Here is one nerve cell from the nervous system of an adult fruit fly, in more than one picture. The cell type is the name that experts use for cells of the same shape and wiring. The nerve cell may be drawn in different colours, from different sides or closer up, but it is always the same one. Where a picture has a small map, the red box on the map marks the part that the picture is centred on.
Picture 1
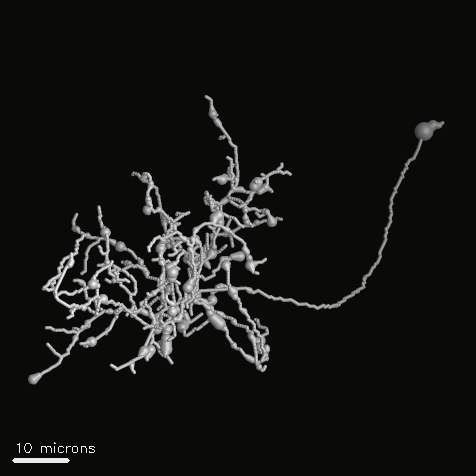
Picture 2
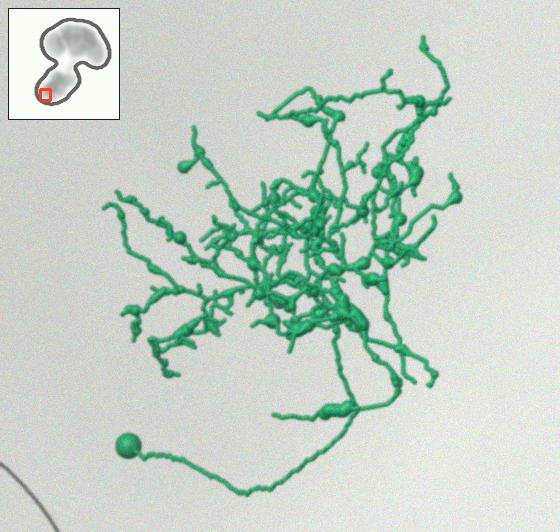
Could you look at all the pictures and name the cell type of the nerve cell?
IN01B059_b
